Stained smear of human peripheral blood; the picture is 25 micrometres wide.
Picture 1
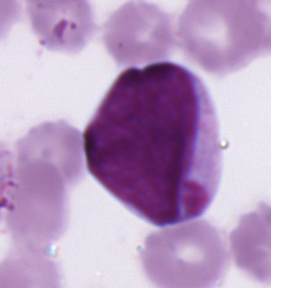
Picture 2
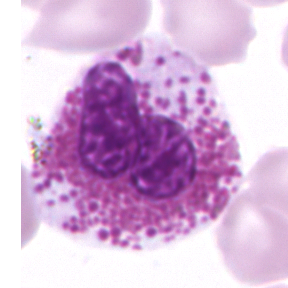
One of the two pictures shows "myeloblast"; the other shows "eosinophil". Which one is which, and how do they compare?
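Picture 1 shows a myeloblast; picture 2 shows an eosinophil. Point one, the nucleus and its share of the cell: in picture 1 the cell is about 15 by 12 micrometres and the nucleus about 14 by 11 micrometres, filling about 80% of the cell's area, with a small notch in its top edge.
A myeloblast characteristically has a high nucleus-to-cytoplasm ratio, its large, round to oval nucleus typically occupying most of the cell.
In picture 2 the chromatin is dark purple and coarsely clumped, and no nucleoli are visible. Point two, the cytoplasm: in picture 1 it forms a narrow pale crescent on the right side only, with no granules visible, whereas in picture 2 it is packed with coarse, round, reddish-pink granules.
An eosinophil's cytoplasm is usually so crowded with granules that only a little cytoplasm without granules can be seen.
Point three, smaller details: picture 1 has a small reddish-purple body at the lower right, between the nucleus and the cell edge, while picture 2 has a small glittering greenish speck at the left edge of the cell. Point four, the surroundings: pale red cells lie around the cell on several sides in picture 1, and close above the cell and at its lower right in picture 2.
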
